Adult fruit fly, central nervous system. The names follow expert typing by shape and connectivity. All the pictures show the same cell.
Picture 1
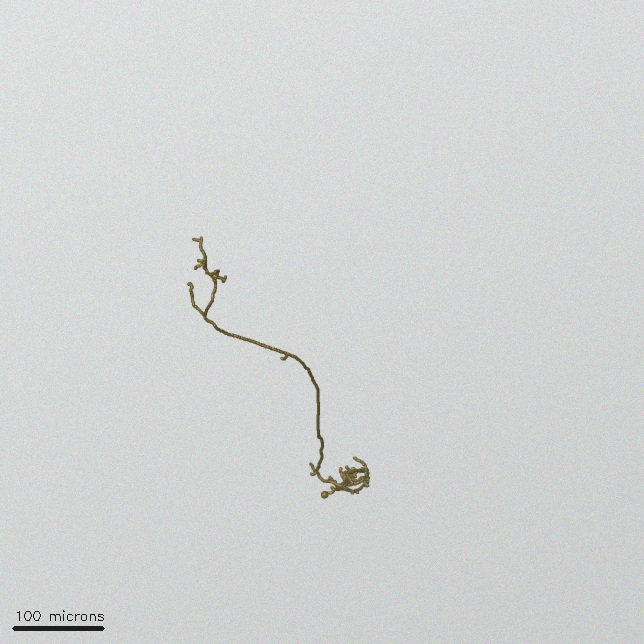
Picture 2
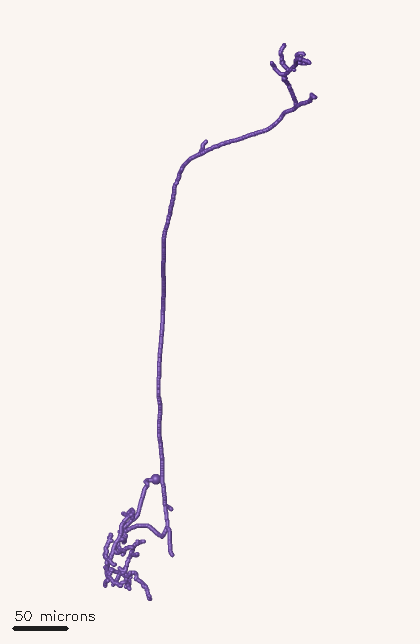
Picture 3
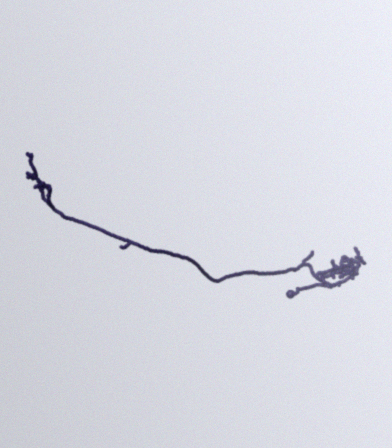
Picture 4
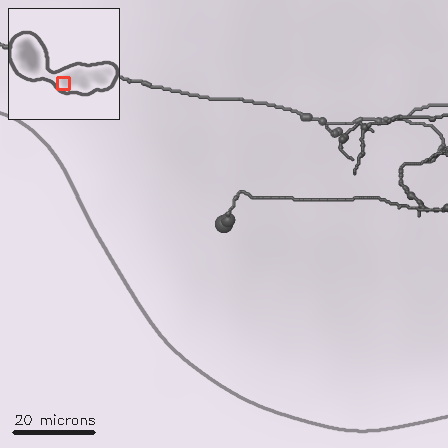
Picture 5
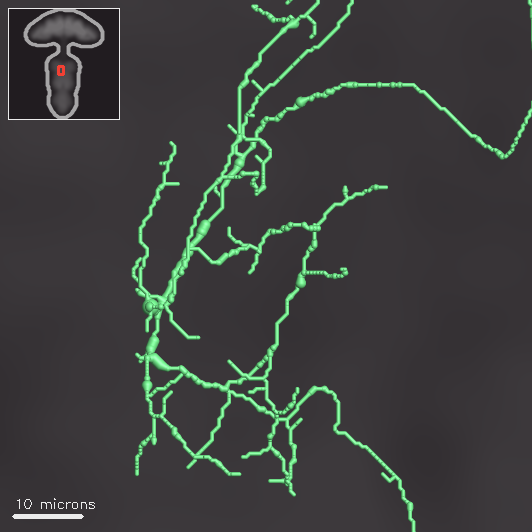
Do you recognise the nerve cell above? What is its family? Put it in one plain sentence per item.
The family is hemilineage 10B.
